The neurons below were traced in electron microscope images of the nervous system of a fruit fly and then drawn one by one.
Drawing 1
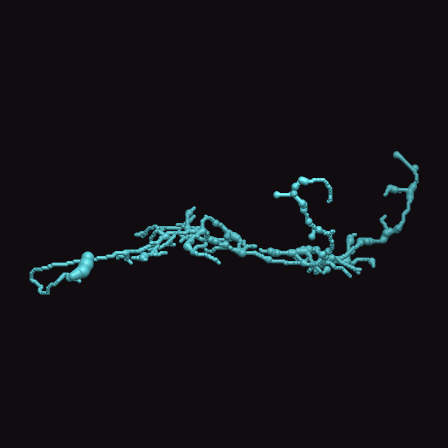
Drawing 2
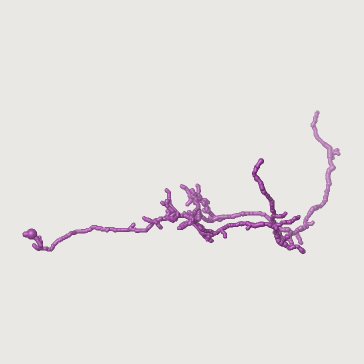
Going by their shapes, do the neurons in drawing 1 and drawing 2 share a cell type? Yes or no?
yes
